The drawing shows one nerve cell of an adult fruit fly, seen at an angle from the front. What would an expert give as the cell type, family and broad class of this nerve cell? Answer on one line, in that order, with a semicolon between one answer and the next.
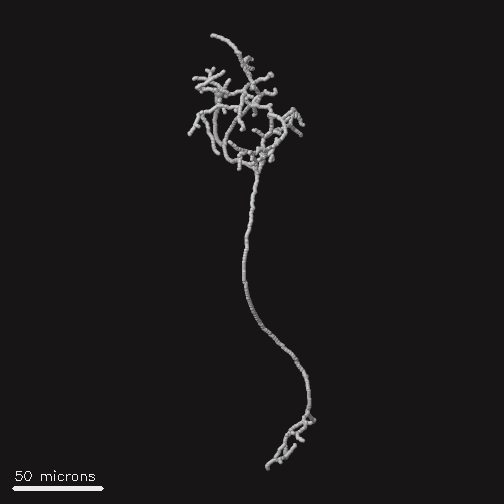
CB4242; hemilineage SMPpv2_dorsal; central-brain intrinsic neuron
